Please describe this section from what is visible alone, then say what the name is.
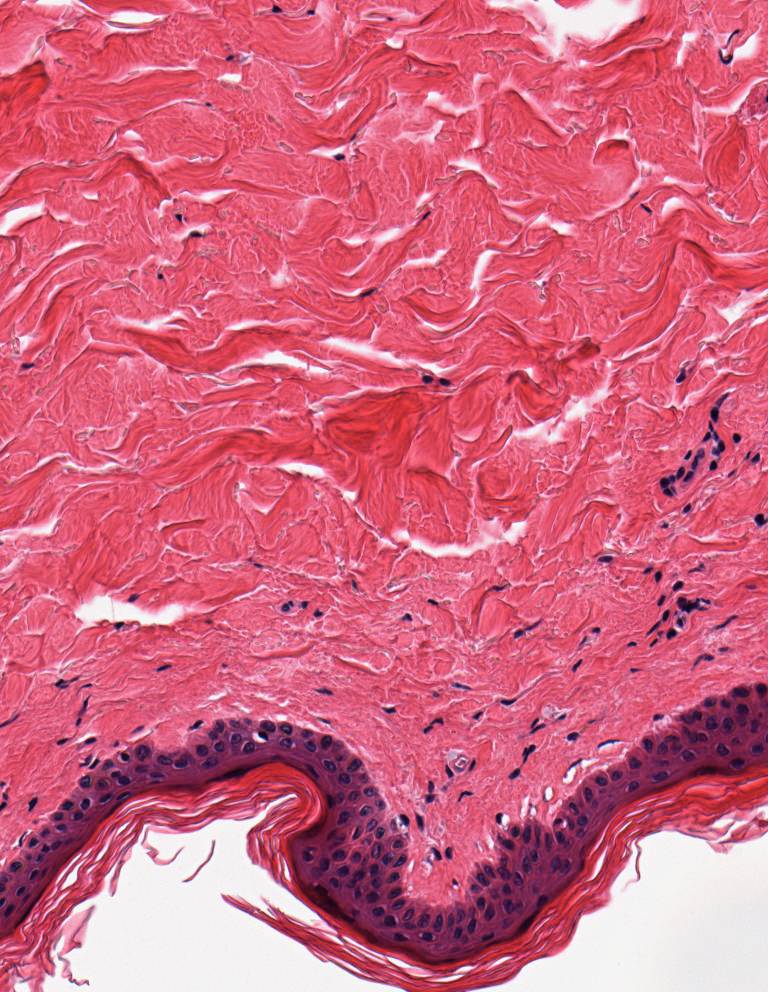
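First, the epithelium: a thin keratinised stratified squamous layer runs along the bottom of the field, only a few cell layers thick. Next, dense connective tissue fills the area above it. Within this stroma, spindle-shaped fibroblast nuclei are sparse and scattered. Last, a small cluster of dark nuclei lies near the right edge, about midway up the field. This is skin of the suprapubic region.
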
